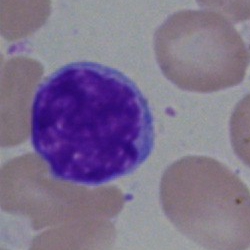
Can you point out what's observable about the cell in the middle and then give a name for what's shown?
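Look first at the outline: round and smooth. Now the chromatin, which is dense and coarsely clumped, with small paler patches between the clumps. The cytoplasm is only a thin rim, widest on the right side, and you won't find any vacuoles in it. So this cell is a lymphocyte.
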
